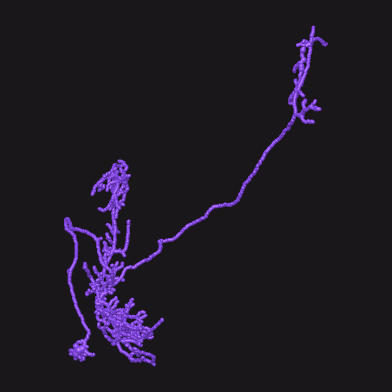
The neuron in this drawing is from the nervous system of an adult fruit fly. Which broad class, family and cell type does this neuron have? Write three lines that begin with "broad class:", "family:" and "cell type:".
broad class: nerve-cord intrinsic neuron
family: hemilineage 16B
cell type: IN16B037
